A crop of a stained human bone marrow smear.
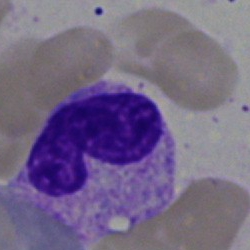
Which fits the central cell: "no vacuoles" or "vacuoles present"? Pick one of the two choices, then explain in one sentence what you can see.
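Vacuoles present. A single small clear round spot lies near the lower edge of the cytoplasm.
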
